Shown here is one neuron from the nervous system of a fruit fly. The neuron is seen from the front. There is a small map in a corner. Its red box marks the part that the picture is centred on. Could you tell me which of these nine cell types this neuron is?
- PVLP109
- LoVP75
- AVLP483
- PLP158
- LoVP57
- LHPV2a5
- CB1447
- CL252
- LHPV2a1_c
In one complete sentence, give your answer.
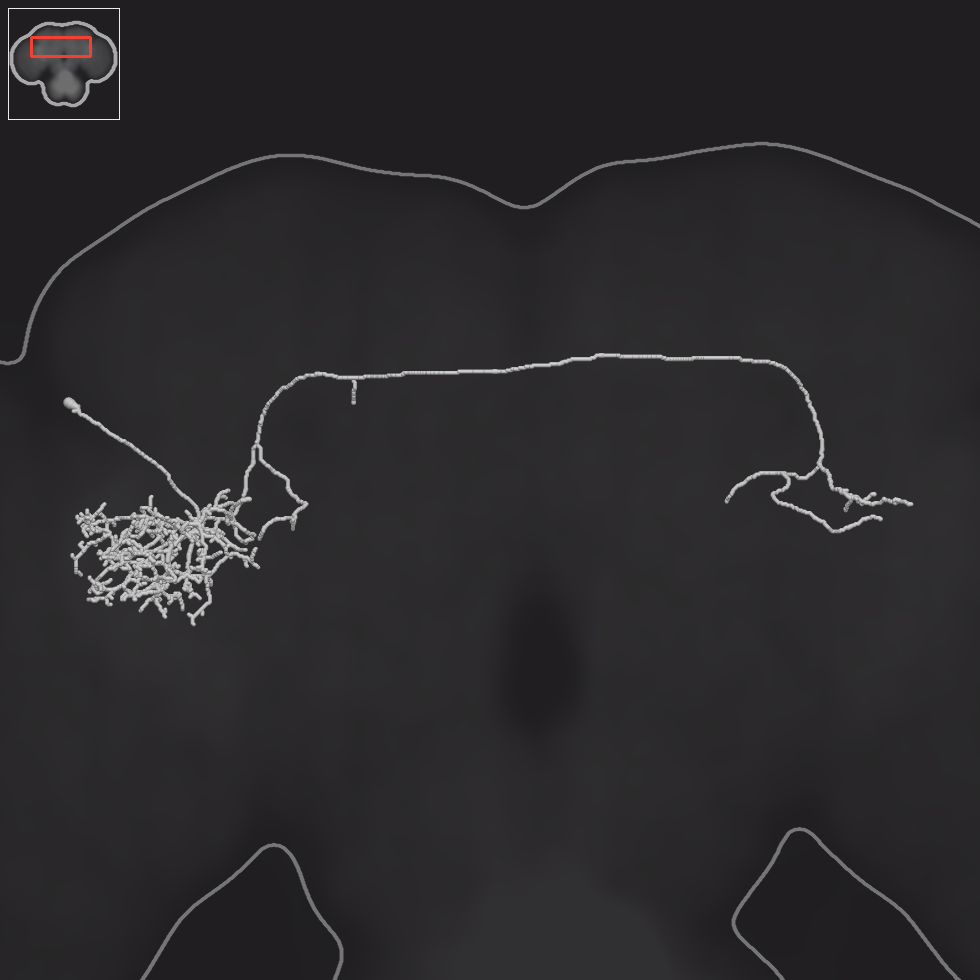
The neuron is typed under the name PVLP109.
